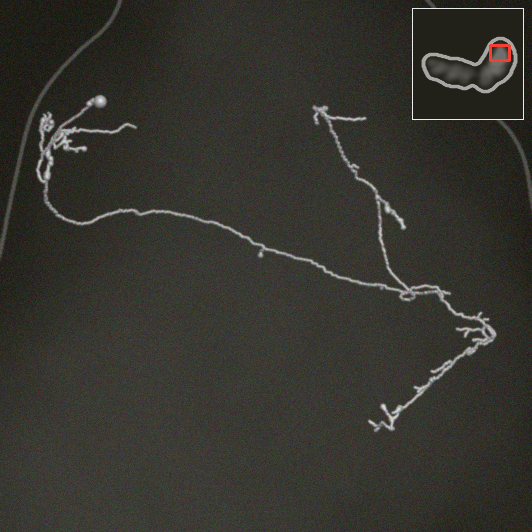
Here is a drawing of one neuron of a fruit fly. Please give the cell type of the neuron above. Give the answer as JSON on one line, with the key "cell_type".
{"cell_type": "KCab-p"}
